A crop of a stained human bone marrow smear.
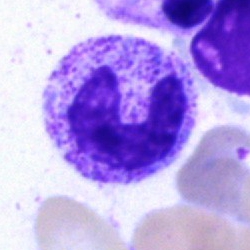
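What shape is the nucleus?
It is bent into a U, with both arms pointing upward.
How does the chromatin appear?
Dark purple and condensed.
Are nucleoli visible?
No nucleoli are visible in the nucleus.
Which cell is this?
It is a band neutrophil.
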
